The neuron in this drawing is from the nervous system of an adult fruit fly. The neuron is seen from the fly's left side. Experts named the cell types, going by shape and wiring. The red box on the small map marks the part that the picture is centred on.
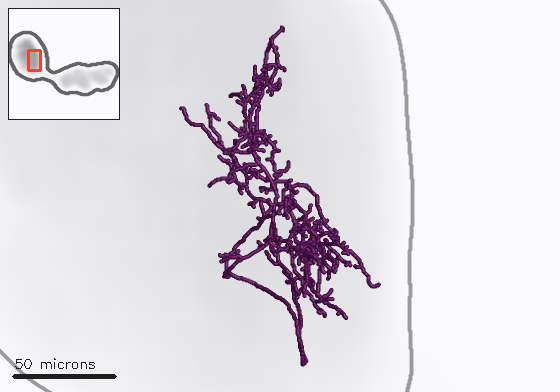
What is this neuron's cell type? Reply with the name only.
GNG637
